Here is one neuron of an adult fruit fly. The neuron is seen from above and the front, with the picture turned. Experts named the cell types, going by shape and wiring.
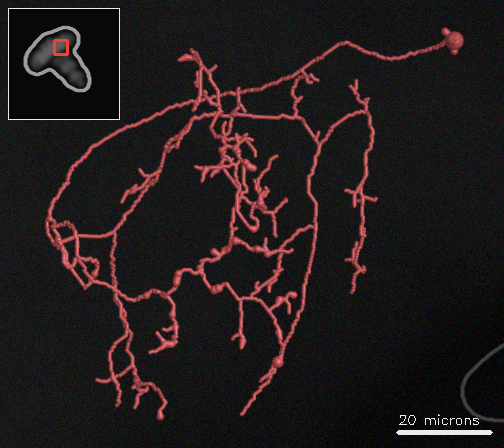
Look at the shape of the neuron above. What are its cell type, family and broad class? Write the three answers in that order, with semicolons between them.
SLP030; hemilineage SLPal1; central-brain intrinsic neuron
